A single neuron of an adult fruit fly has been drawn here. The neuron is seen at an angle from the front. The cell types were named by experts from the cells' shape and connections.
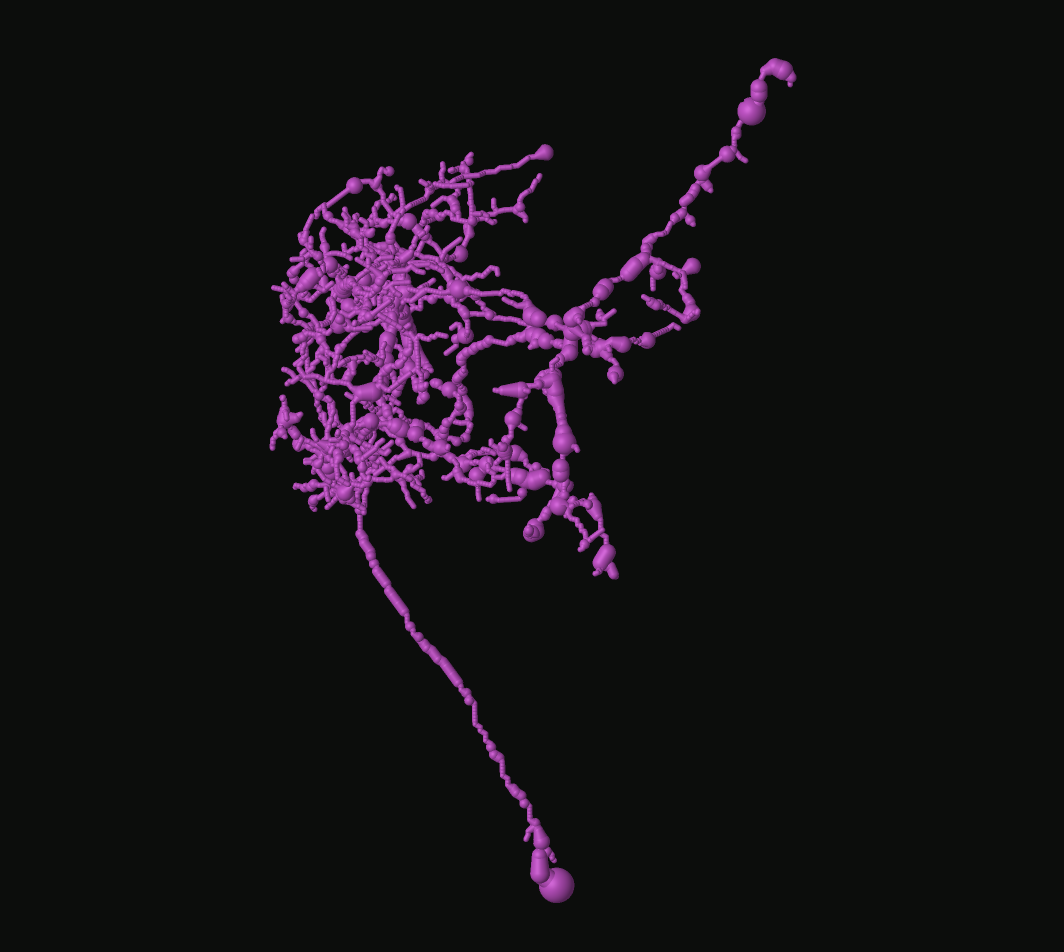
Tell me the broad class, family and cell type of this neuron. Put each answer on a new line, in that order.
central-brain intrinsic neuron
hemilineage VLPl&p1_lateral
CB2627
